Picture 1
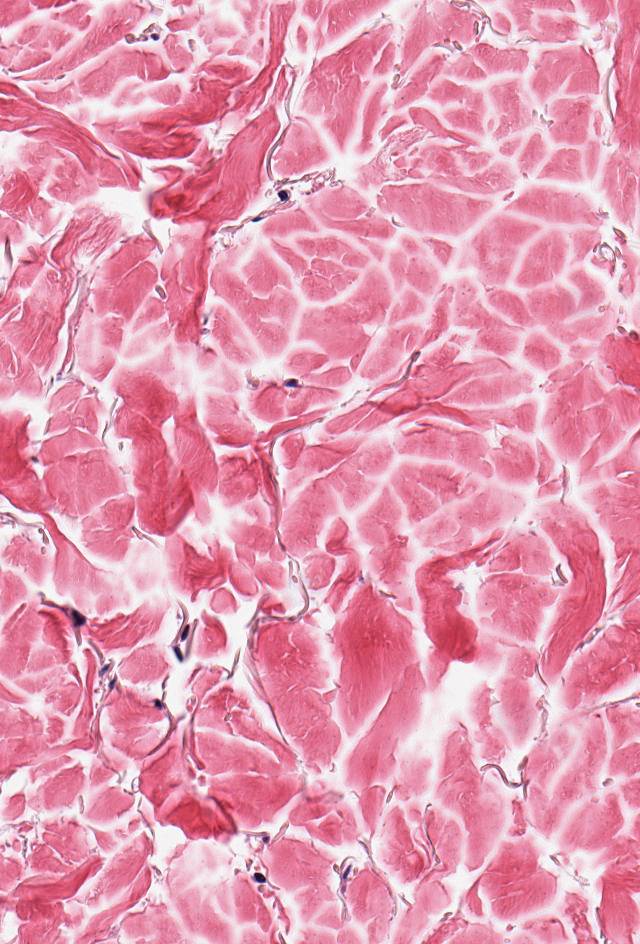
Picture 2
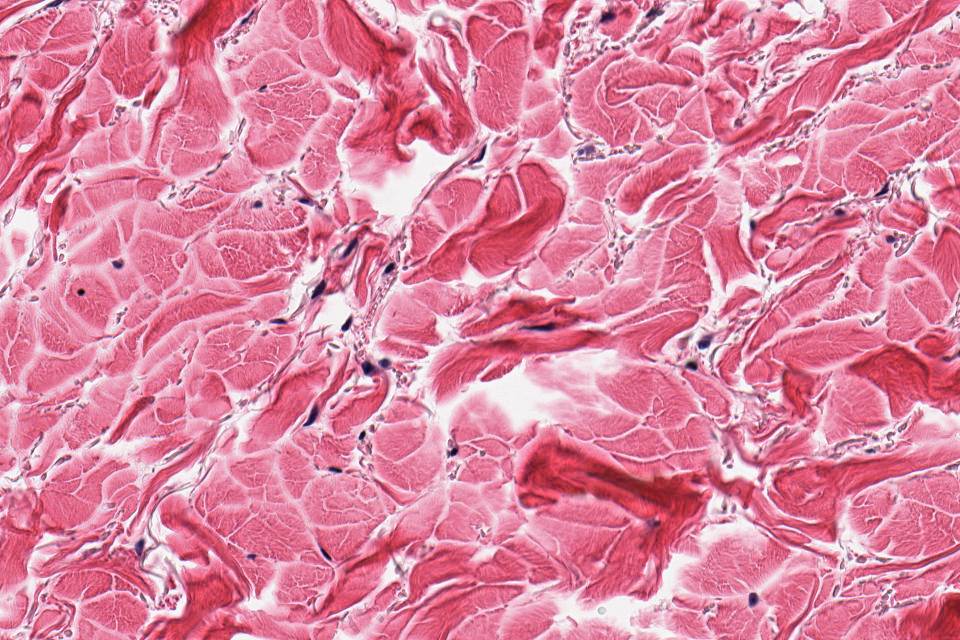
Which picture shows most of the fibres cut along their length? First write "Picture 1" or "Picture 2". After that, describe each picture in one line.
Picture 2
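What picture 1 shows: The whole field is filled with closely packed eosinophilic fibres, most cut across or obliquely into polygonal profiles.
What picture 2 shows: The lengthwise-cut fibres run in several different directions rather than one shared direction.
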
